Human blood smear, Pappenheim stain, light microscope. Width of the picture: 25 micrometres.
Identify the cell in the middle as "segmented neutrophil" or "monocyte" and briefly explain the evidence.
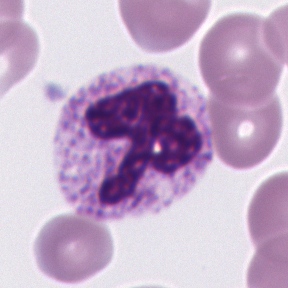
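Segmented neutrophil, not monocyte. Deciding item, the cytoplasm: it is plentiful and pale pink.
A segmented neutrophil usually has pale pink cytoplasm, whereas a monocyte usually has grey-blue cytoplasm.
The colour here therefore settles it on the side of the segmented neutrophil. Also recorded: a round outline with a smooth edge, dark purple and coarsely clumped chromatin, fine violet granules scattered throughout the cytoplasm, and a width of about 14 micrometres.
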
